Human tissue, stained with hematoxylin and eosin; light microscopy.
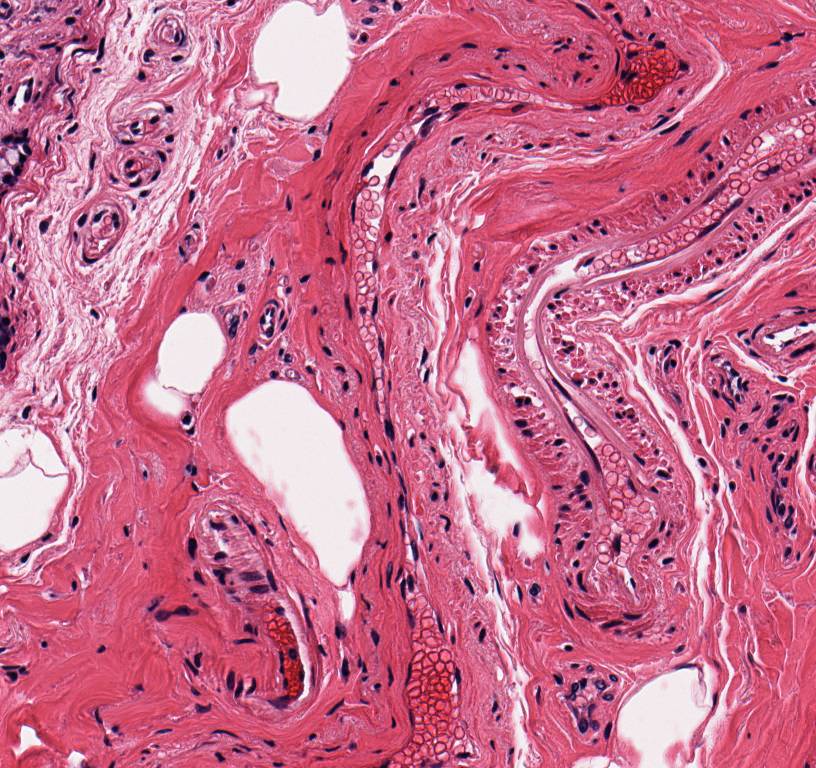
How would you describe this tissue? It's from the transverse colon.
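Dense, wavy, bright pink collagen bundles fill most of the field; scattered dark, spindle-shaped nuclei lie between. Long, narrow, slit-like vascular channels lined by flattened cells run roughly vertically through centre and right. Packed red blood cells fill small vessel lumens at top centre-right and bottom centre.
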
